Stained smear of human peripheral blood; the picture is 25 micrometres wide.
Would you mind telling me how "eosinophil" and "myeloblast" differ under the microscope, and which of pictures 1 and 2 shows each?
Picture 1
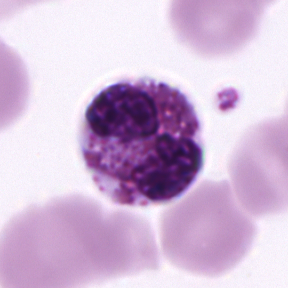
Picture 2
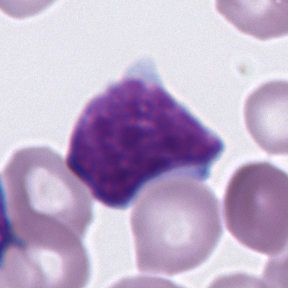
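Picture 2 holds the myeloblast, and picture 1 the eosinophil. Outline: the eosinophil is round and smooth, while the myeloblast is angular and irregular, with a small pale cytoplasmic tag projecting from its top edge.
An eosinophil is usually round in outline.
Size: the eosinophil is about 11 micrometres across; the myeloblast is about 14 by 11 micrometres, with a nucleus of about 13 by 11 micrometres.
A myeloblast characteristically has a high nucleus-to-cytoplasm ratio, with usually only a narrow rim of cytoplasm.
Nucleus: the eosinophil's has two lobes, at the upper left and lower right, with dense, dark purple, clumped chromatin; neither cell shows nucleoli.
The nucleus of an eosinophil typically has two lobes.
Granules: in the eosinophil they lie mainly beside the nucleus without hiding the lobes, whereas the myeloblast's pale blue visible cytoplasm contains none.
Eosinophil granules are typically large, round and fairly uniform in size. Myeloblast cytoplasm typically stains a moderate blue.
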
